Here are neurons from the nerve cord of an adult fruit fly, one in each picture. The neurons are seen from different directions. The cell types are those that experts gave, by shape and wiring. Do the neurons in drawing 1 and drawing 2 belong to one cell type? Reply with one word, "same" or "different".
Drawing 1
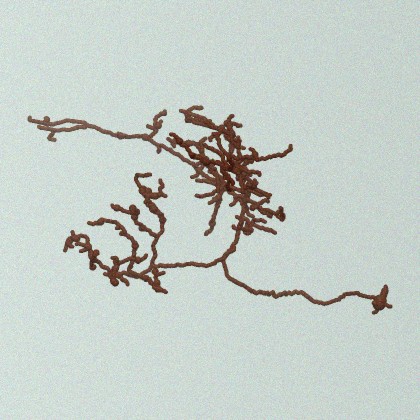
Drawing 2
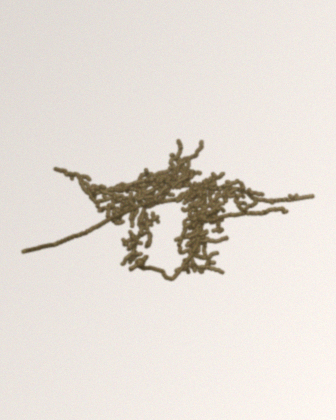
different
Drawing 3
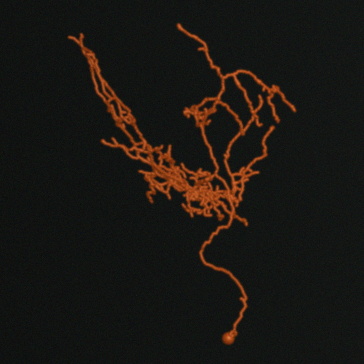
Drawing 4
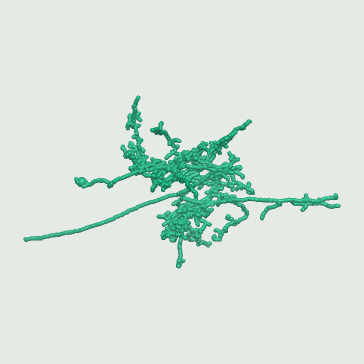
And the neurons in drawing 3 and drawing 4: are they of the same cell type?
different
